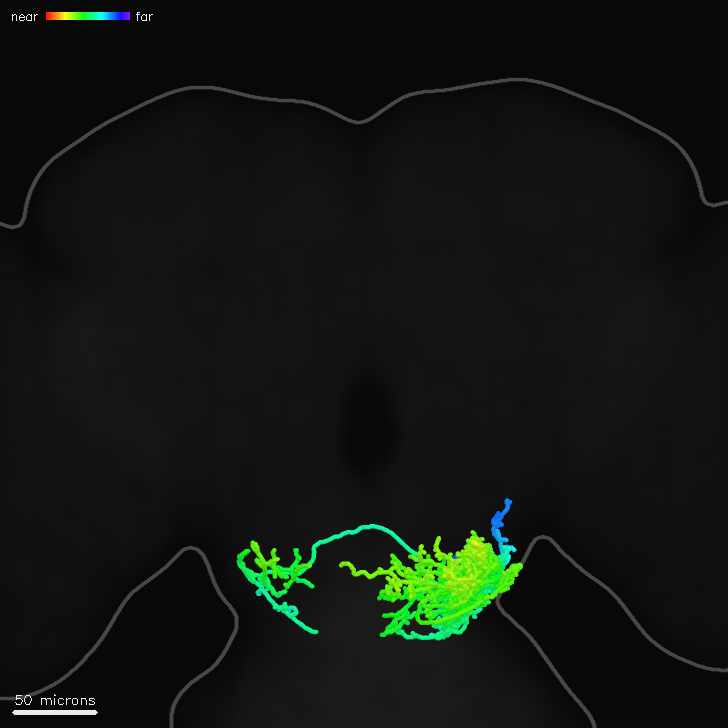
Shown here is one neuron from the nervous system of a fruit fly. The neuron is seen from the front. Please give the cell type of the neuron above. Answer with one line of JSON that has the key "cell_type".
{"cell_type": "GNG108"}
